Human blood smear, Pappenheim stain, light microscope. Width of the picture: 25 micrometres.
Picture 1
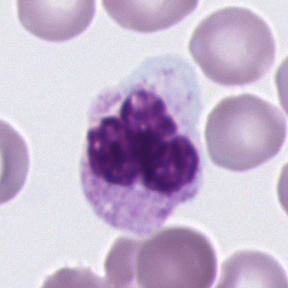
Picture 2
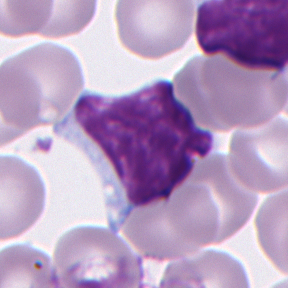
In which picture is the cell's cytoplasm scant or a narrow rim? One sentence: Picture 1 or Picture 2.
In picture 2, the nucleus fills most of the cell.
